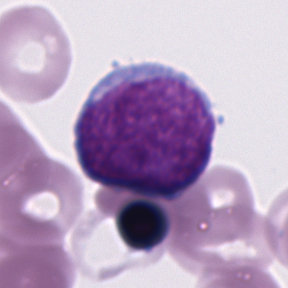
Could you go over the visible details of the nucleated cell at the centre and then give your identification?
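Outline roughly round. Thin cytoplasmic rim, widest along the top; no visible granules. A few tiny blue blebs project from the upper edge. Myeloblast.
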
